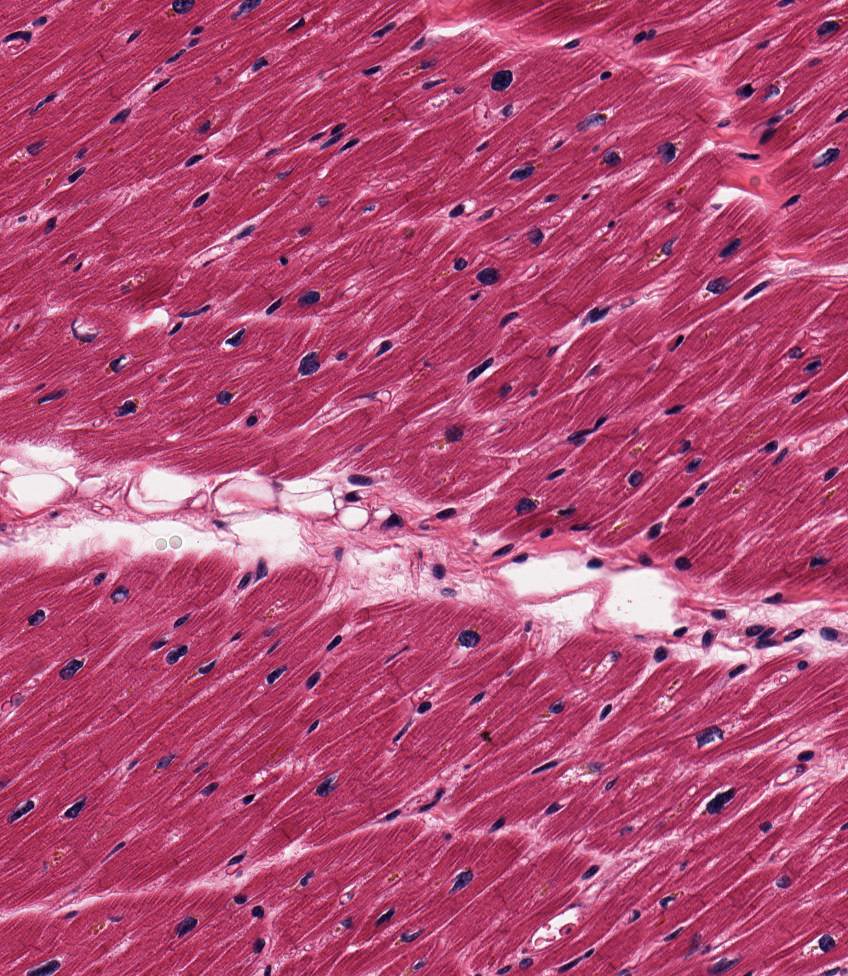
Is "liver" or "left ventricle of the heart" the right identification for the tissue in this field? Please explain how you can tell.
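Left ventricle of the heart, not liver.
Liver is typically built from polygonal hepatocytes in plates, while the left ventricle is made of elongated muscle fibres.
Here I find muscle fibres that branch and join their neighbours, each with oval nuclei lying centrally. Their cytoplasm is deeply eosinophilic, with fine cross-striations.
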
